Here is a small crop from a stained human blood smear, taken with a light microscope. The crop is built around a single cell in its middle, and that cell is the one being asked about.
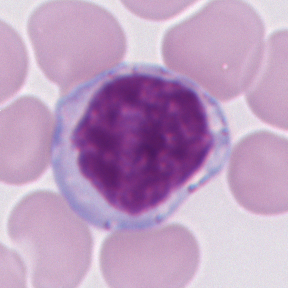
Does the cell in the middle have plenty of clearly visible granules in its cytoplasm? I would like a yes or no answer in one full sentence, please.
No, the cytoplasm of this cell holds no visible granules.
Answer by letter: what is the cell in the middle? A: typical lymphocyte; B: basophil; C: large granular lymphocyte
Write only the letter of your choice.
C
